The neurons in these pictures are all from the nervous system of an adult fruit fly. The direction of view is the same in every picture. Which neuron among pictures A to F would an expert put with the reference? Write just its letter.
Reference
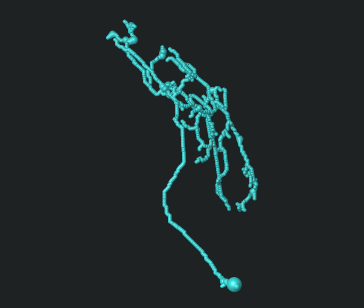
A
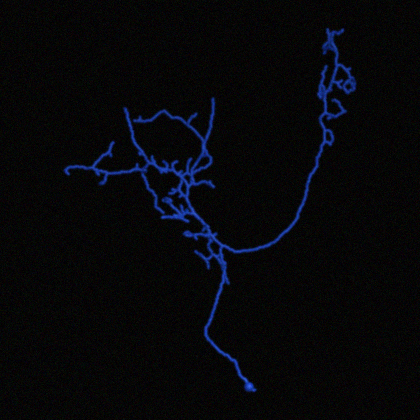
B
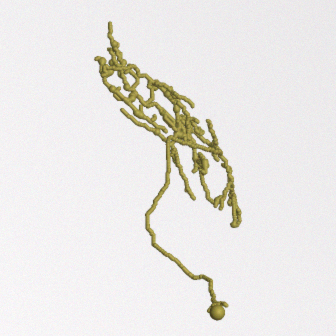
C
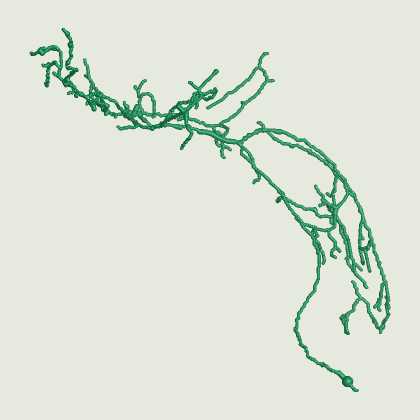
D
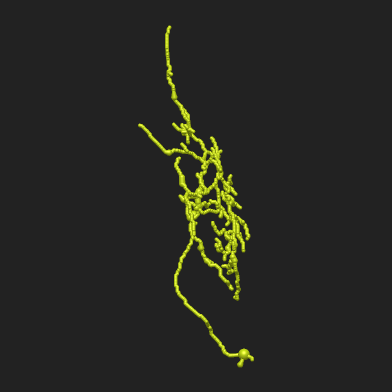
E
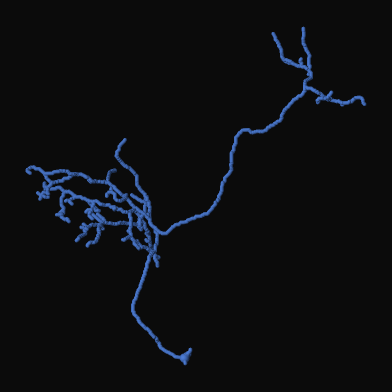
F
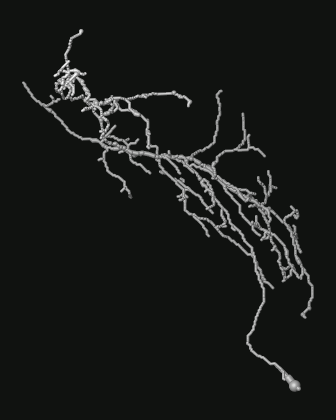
B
